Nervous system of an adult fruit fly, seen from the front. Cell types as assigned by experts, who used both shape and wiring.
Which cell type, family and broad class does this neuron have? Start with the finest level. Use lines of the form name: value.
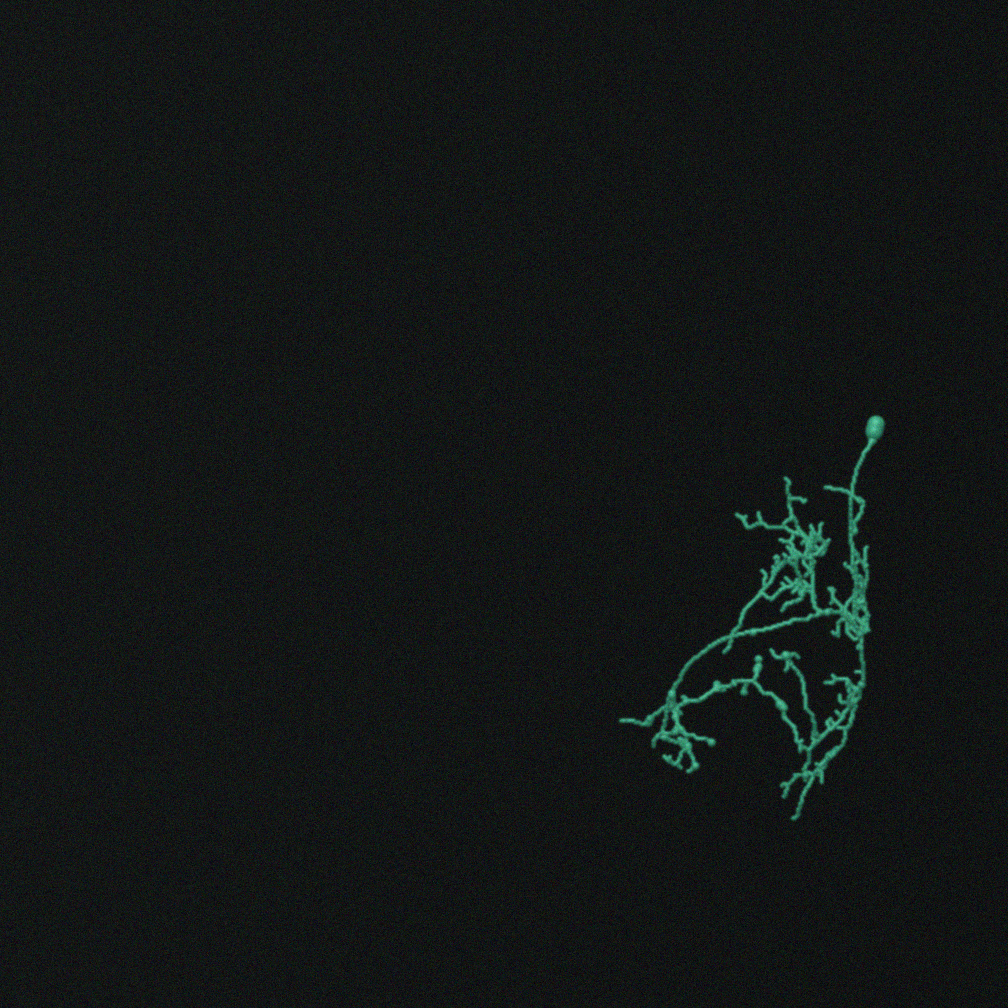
cell type: IN09A081
family: hemilineage 09A
broad class: nerve-cord intrinsic neuron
